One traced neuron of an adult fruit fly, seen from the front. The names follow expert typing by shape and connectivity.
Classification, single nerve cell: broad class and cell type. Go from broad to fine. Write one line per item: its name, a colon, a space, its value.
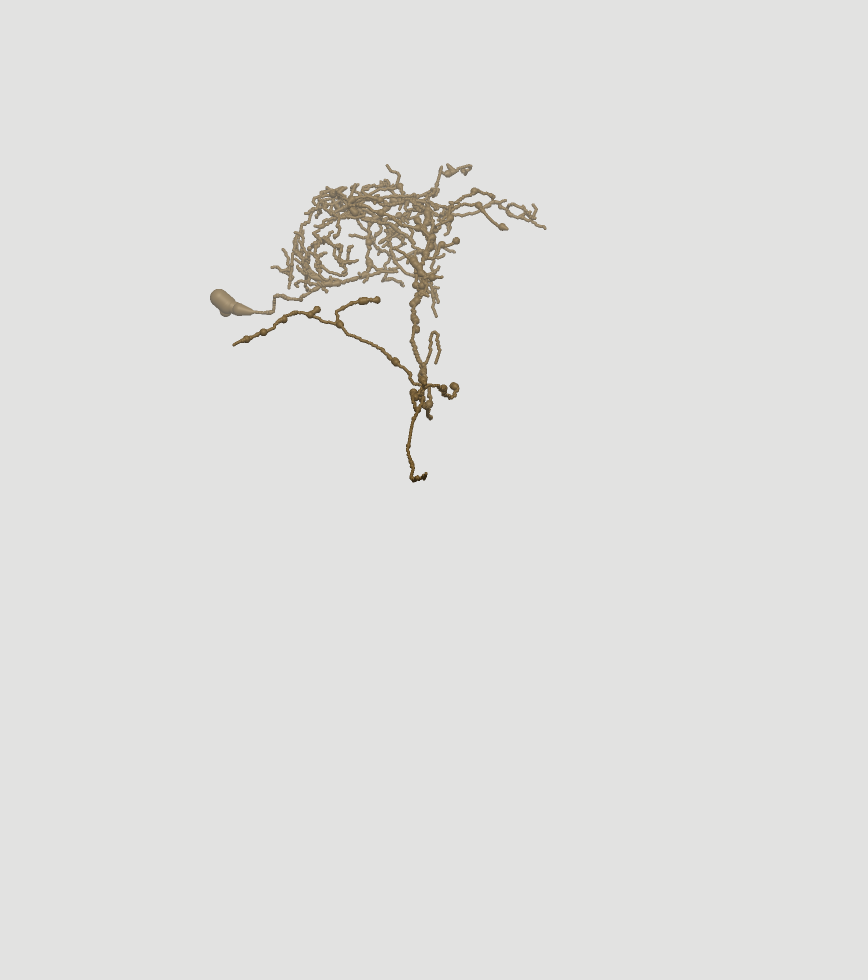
broad class: ascending neuron
cell type: ANXXX169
